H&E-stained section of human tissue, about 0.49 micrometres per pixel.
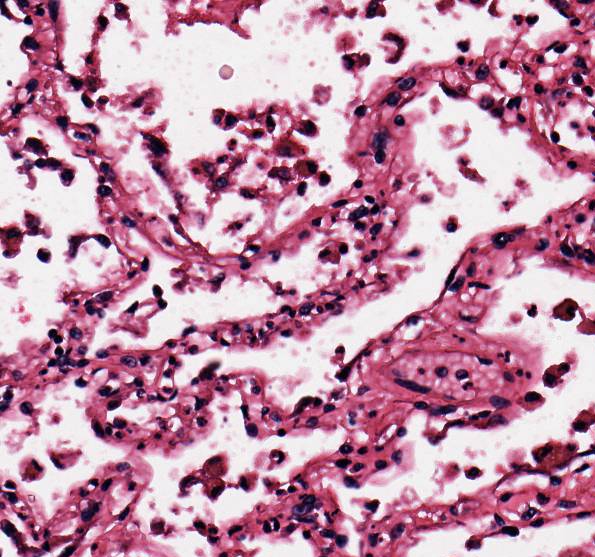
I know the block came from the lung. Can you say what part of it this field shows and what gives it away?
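Part shown: alveolus. Thin branching septa form a lace-like network around large irregular empty spaces across the whole field.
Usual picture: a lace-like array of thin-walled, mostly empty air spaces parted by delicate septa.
Rounded macrophages with brownish granular cytoplasm lie free in the spaces, most numerous upper centre and along the right edge.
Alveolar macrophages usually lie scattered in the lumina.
No glands or smooth muscle bundles present.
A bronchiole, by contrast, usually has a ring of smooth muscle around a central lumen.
Faint pale pink flecky material lies loosely within parts of the spaces.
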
